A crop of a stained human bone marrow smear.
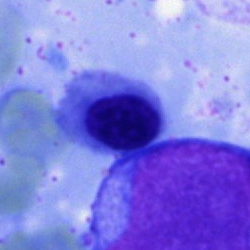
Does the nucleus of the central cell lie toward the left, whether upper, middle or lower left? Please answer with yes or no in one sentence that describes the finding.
No, it is to the left of the nucleus that most cytoplasm lies.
